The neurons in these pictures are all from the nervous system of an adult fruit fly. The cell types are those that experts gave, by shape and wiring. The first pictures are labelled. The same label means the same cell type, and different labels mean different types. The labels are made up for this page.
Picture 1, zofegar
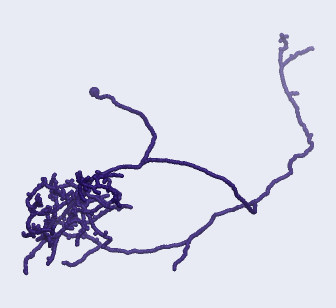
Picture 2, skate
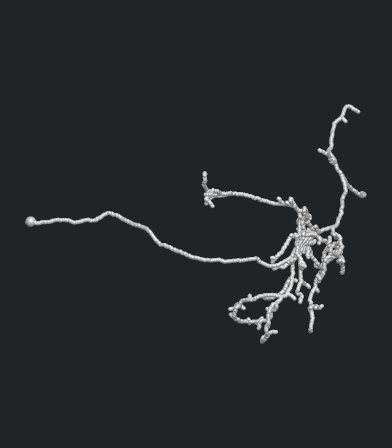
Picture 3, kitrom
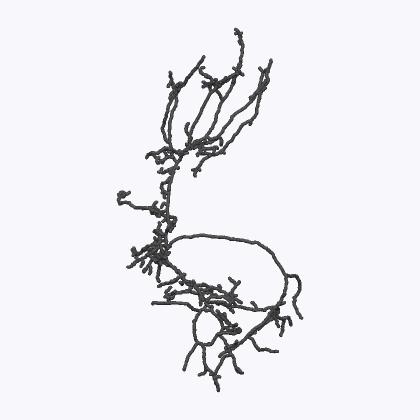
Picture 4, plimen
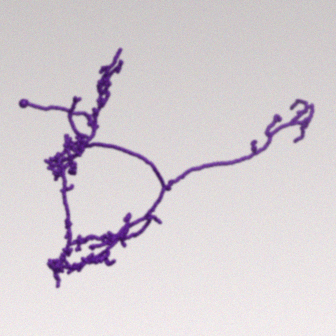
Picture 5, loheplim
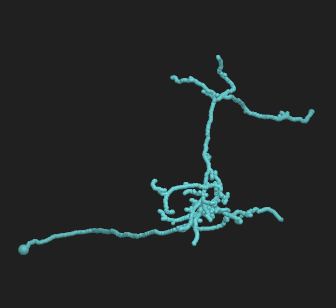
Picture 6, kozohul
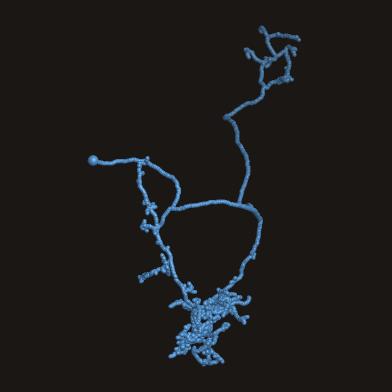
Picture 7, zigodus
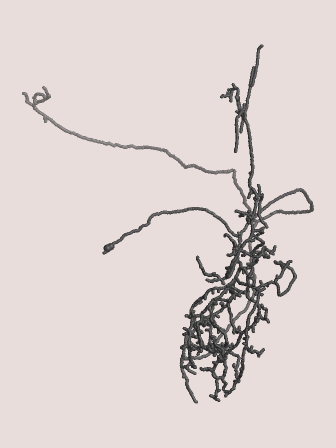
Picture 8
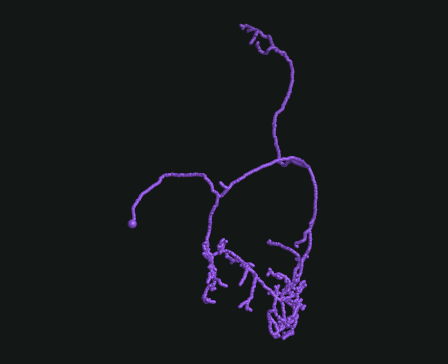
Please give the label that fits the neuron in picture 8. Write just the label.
kozohul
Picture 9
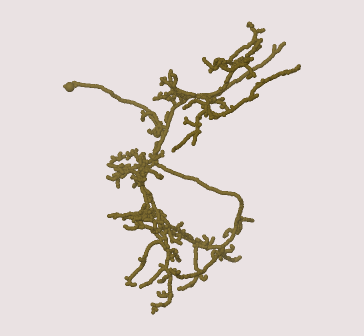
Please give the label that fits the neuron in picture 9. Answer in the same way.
kitrom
